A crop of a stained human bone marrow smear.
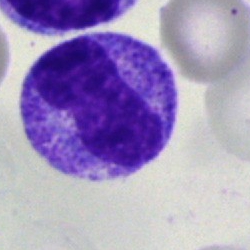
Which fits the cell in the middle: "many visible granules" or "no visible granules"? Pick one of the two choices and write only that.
Many visible granules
